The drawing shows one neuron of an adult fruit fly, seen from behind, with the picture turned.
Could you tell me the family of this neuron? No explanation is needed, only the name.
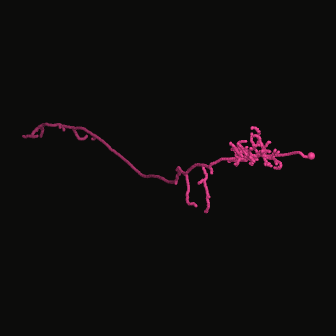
hemilineage 08B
